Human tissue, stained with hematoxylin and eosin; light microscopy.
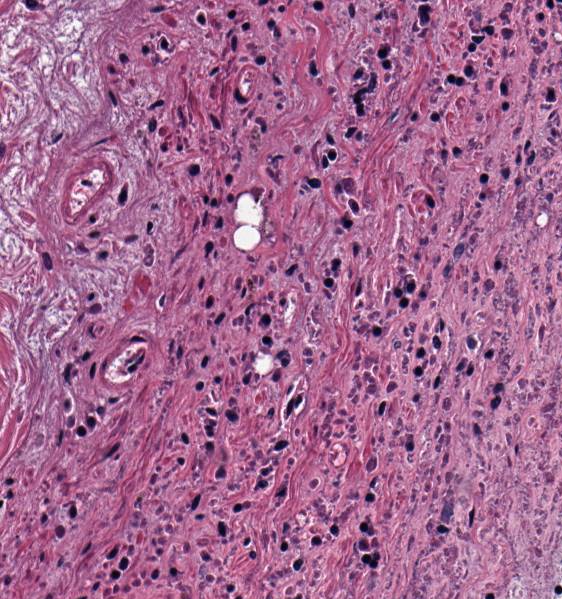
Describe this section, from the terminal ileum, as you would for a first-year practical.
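Cell crowding increases from left side of field to right. Left third: two small vessels, thick pink walls, narrow lumens. Right half: many nuclei dark, varying in size and shape. Cells single, scattered between fibres, not in cohesive nests.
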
